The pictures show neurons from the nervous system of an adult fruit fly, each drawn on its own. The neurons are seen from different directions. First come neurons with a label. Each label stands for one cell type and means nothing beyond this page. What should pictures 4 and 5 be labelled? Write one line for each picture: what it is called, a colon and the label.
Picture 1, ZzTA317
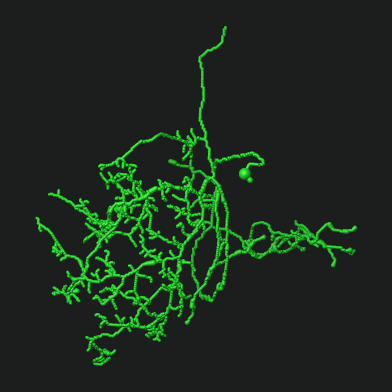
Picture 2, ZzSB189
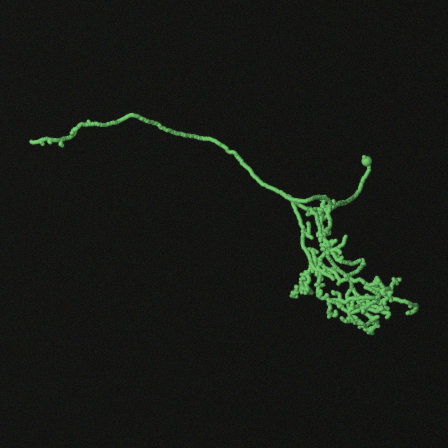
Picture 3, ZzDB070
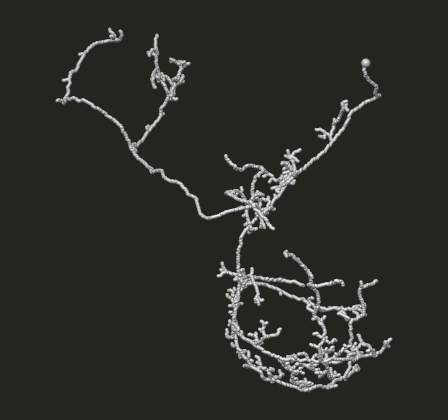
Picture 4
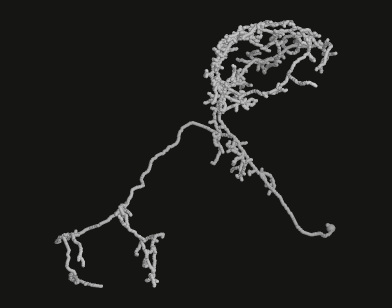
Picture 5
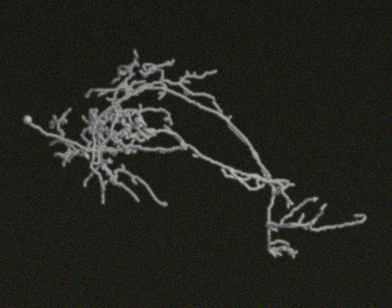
4: ZzDB070
5: ZzTA317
